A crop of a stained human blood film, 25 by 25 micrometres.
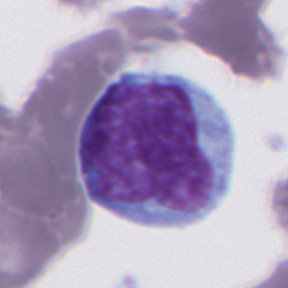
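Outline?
Round and smooth; cell about 14 micrometres across.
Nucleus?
Shallow notch on lower right side; fills about 70% of cell area.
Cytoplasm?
Pale blue; rim widest on right side.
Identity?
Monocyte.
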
